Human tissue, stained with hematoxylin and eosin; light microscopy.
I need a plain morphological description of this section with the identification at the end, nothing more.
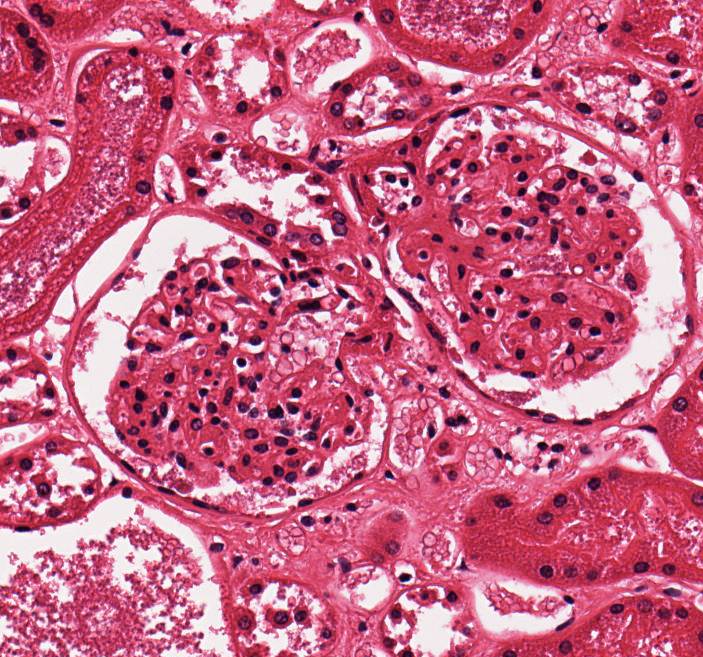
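First, two glomeruli lie side by side, one left of centre and one in the upper right. Second, their tufts are crowded with many small, dark, round nuclei. Third, most surrounding tubules are lined by cells with abundant deep pink cytoplasm and round dark nuclei. Fourth, the lower-left tubule has its lumen filled with granular pink material. This is renal cortex.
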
